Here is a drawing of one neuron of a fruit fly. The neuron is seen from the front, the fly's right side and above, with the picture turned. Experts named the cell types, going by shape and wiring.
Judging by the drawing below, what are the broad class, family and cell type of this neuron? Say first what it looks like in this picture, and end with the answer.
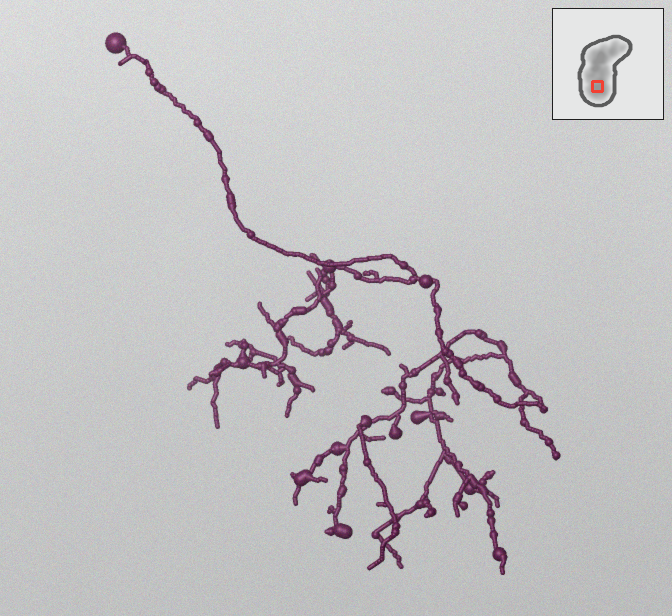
The cell body can be seen at the upper left of the picture. Dozens of branch ends can be seen. It is an optic-lobe intrinsic neuron. Its family is Li. The cell type is Li18b.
